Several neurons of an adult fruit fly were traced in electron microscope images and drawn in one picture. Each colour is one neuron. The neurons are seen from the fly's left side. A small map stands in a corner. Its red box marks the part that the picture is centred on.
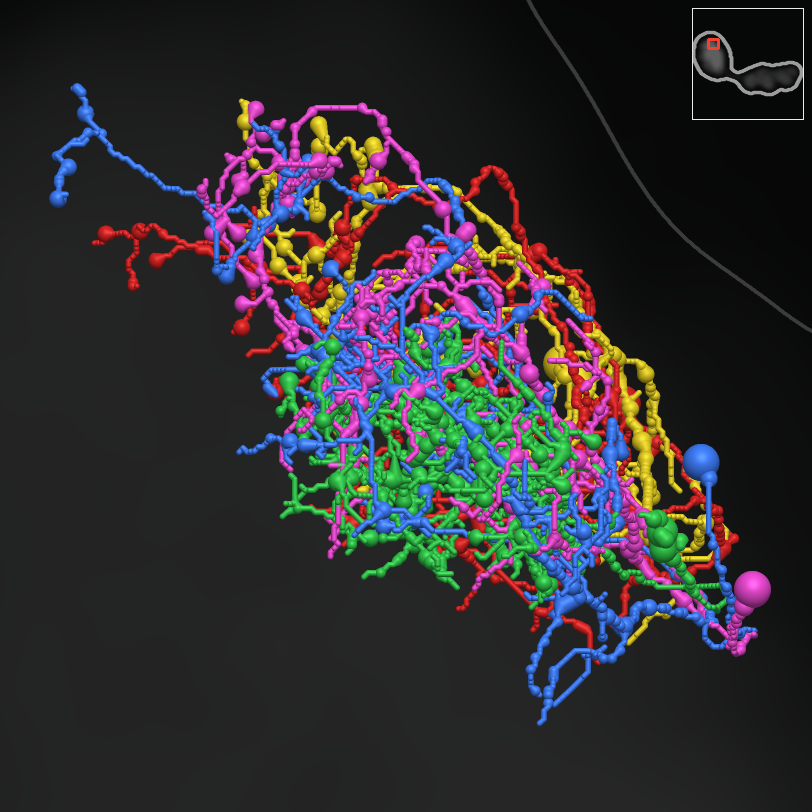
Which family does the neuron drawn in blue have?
hemilineage LHp3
